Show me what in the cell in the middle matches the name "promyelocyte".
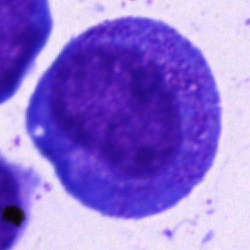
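In this promyelocyte, fine reddish-purple granules are scattered mainly over the right side of the cell.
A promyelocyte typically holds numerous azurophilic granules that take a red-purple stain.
Those granules are the feature that goes with the name. The chromatin is finely granular rather than coarsely clumped. The cytoplasm forms a rim around the nucleus that is widest below it. A single small clear spot lies in the cytoplasm at the left edge of the cell.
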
